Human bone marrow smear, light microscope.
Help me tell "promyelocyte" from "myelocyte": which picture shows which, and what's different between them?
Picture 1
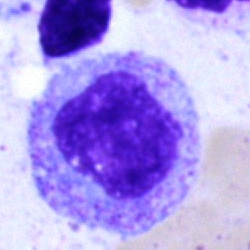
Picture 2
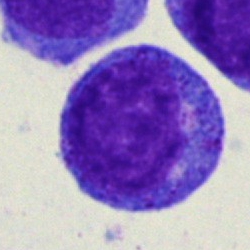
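The myelocyte is in picture 1 and the promyelocyte in picture 2. The outline is smooth and roughly round in picture 1 and round and smooth in picture 2, and neither cell touches its neighbours: a separate dark purple nucleus of another cell lies beyond the upper left edge in picture 1, and parts of two other cells sit at the upper corners in picture 2. The chromatin of the myelocyte is dark purple with paler patches rather than evenly smooth, and a few tiny bright white spots lie over the lower left part of its nucleus.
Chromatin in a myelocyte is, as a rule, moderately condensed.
In the promyelocyte the chromatin is finely granular and dark purple, without coarse clumps.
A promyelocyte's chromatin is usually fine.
The cytoplasm also differs: the myelocyte has a moderate rim of pale blue-grey cytoplasm on all sides of the nucleus, whereas the promyelocyte has a blue rim that is widest on the right side, with a paler area beside the nucleus on the right and no vacuoles.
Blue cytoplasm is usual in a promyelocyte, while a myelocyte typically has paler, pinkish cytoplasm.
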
